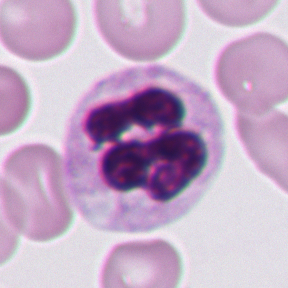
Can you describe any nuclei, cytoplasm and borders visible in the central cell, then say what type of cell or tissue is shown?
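Look at the nucleus first: it is split into several separate lobes. Its chromatin is dark purple and coarsely clumped. Around it lies plenty of pale pinkish-lilac cytoplasm, holding only fine, faint lilac granules. This is a segmented neutrophil.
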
